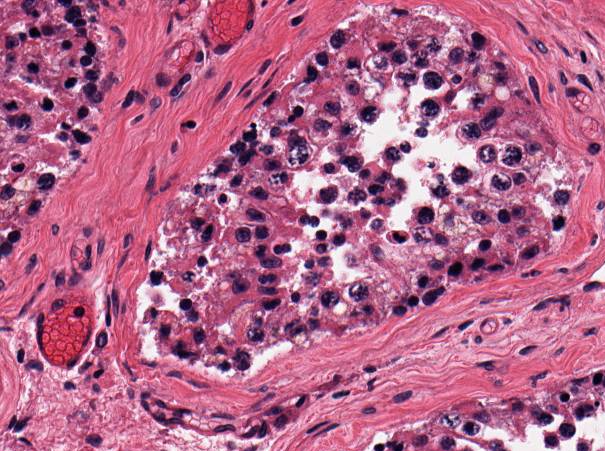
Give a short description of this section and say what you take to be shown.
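The central tubule: a thick band of wavy pink collagen encloses it, and between tubules scattered spindle-shaped nuclei lie parallel to the fibres. Two small stromal vessels, packed with red blood cells, sit top edge left of centre and lower left. No fat cells. So: testis.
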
